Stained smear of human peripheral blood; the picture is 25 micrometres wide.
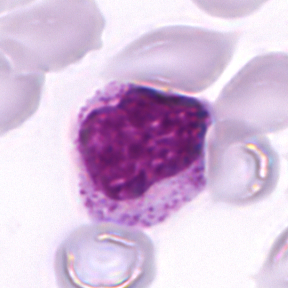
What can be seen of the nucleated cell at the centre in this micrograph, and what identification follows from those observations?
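Notice first that the nucleus is a single unsegmented mass filling most of the cell. Around it the cytoplasm forms a rim, widest below the nucleus, and it is pale pinkish-lilac. Fine purple granules are scattered through that cytoplasm. This is a band neutrophil.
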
